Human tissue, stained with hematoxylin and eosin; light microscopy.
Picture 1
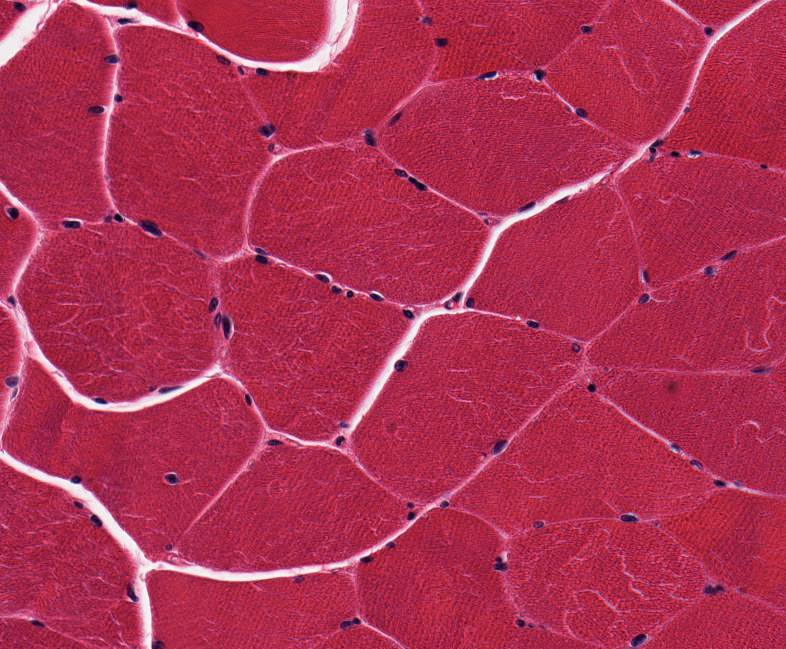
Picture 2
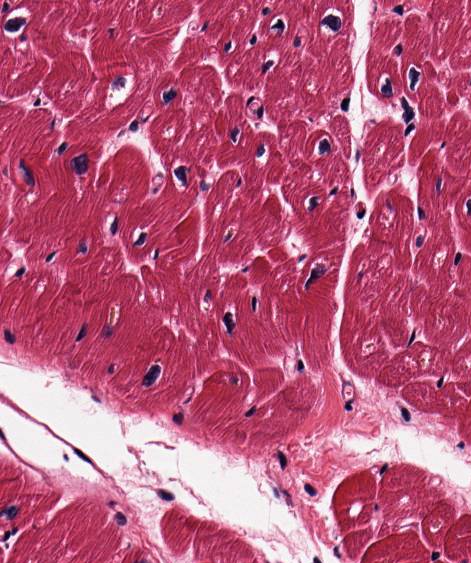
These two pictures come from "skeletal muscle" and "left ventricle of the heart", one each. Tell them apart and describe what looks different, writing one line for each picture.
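Picture 1: skeletal muscle. The dark oval nuclei lie at the edges of the fibres, just beneath their borders.
Picture 2: left ventricle of the heart. Many of the central nuclei are surrounded by a pale clear zone of cytoplasm.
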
